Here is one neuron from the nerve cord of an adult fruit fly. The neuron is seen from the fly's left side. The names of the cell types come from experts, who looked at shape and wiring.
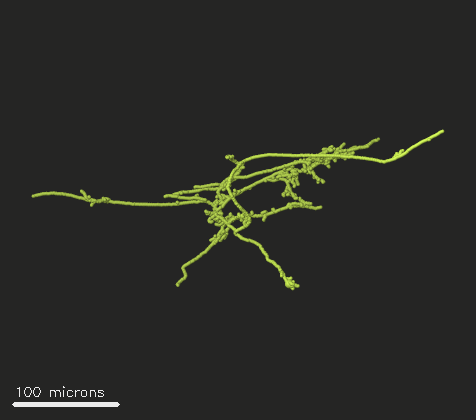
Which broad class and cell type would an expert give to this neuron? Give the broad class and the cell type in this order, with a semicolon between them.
efferent neuron of the nerve cord; ENXXX226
